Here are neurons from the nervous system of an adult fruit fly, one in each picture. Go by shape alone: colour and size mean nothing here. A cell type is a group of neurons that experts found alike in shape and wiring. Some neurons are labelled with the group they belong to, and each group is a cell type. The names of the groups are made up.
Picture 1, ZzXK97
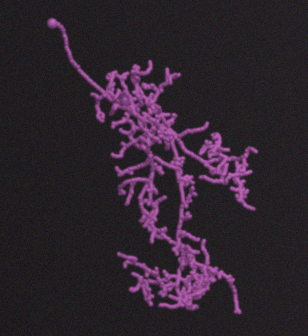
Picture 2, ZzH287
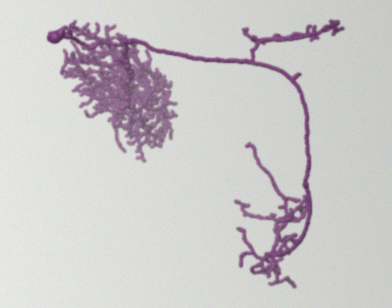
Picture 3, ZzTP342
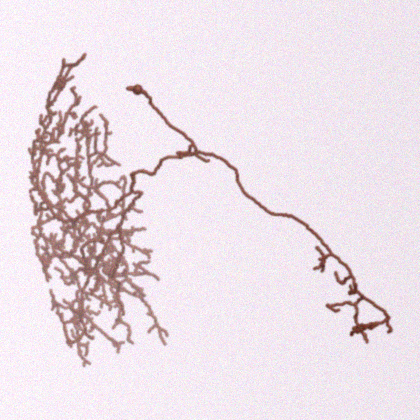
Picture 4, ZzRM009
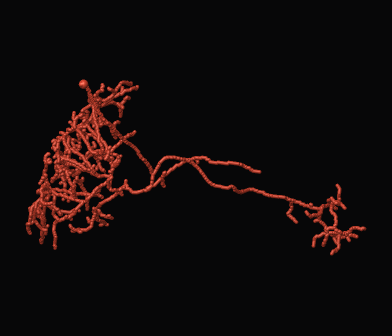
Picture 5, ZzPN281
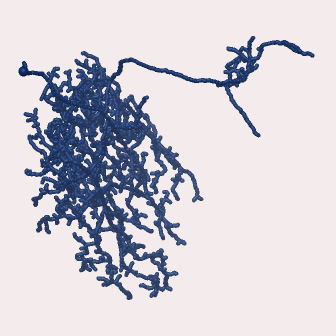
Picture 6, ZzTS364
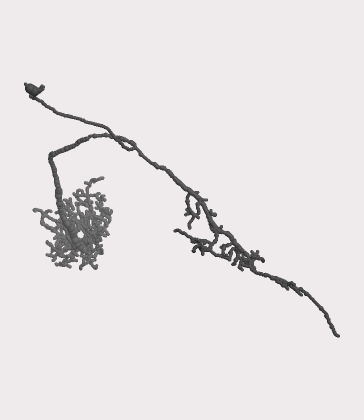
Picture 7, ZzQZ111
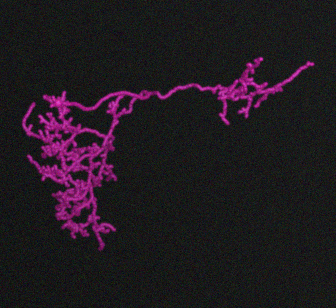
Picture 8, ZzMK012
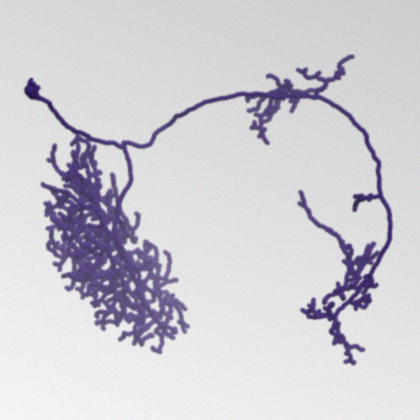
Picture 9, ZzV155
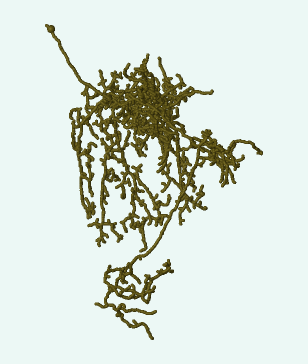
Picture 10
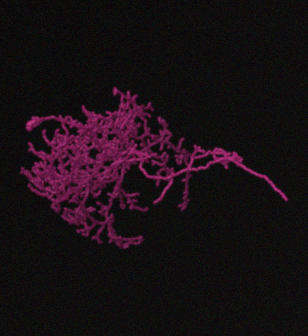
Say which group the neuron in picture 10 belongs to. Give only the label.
ZzPN281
